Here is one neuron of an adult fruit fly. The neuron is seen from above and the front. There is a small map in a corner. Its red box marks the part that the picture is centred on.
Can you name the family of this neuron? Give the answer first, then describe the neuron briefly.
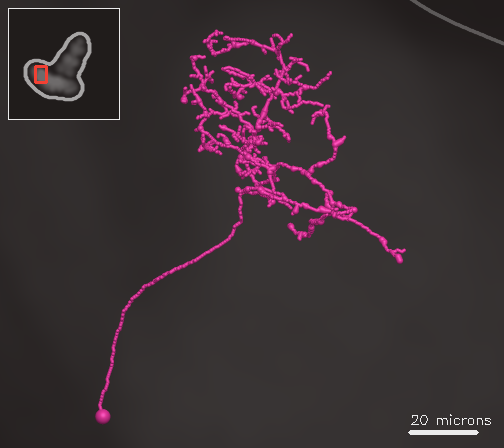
Its family is hemilineage LHa2. This is a central-brain intrinsic neuron. The cell body can be seen at the lower left of the picture. From top to bottom in the picture it spans about 120 microns. Dozens of branch ends can be seen.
